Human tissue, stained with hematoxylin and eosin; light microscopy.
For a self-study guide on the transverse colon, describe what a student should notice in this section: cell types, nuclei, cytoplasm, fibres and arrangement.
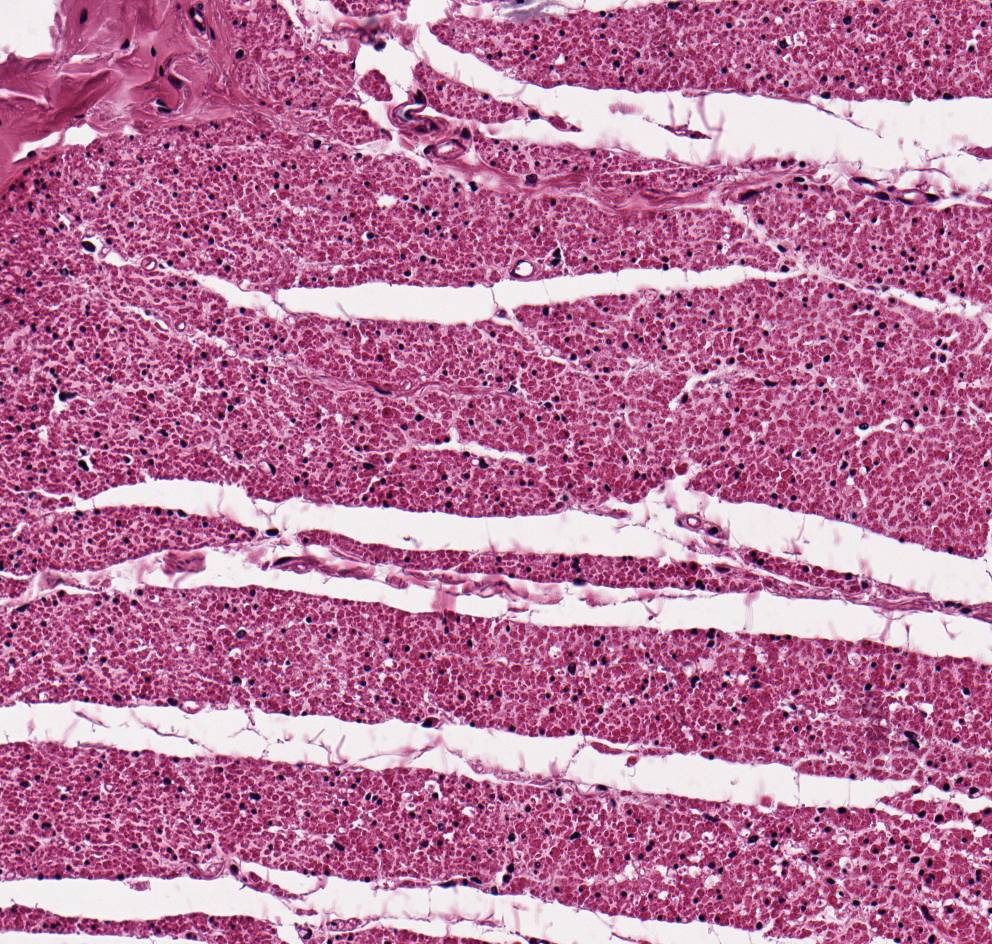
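The field is occupied mainly by broad bands of densely packed small polygonal eosinophilic profiles. In the top left corner lies a patch of dense pink fibrous tissue containing a few elongated nuclei. Thin connective tissue strands along the edges of the clefts carry a few small vessels. Neither epithelium nor glands are seen.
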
